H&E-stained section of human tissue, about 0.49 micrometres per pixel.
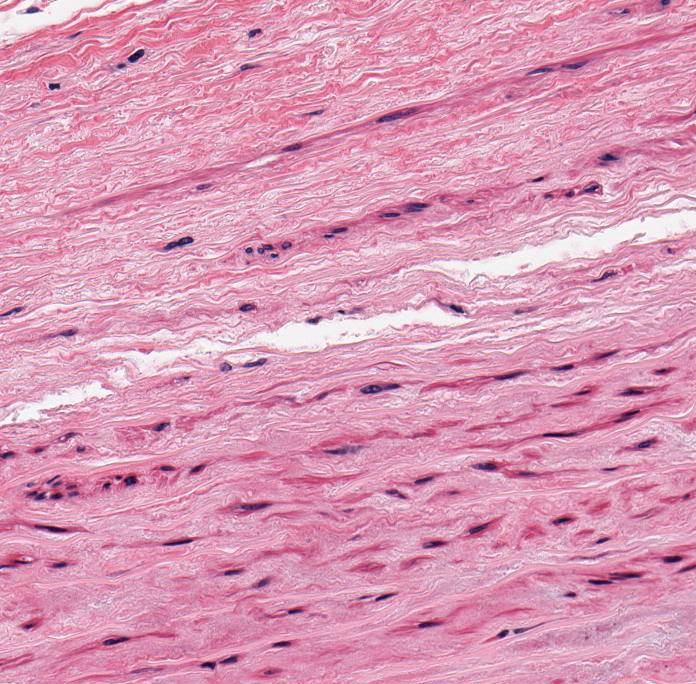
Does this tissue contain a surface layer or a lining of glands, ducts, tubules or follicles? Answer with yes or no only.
No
